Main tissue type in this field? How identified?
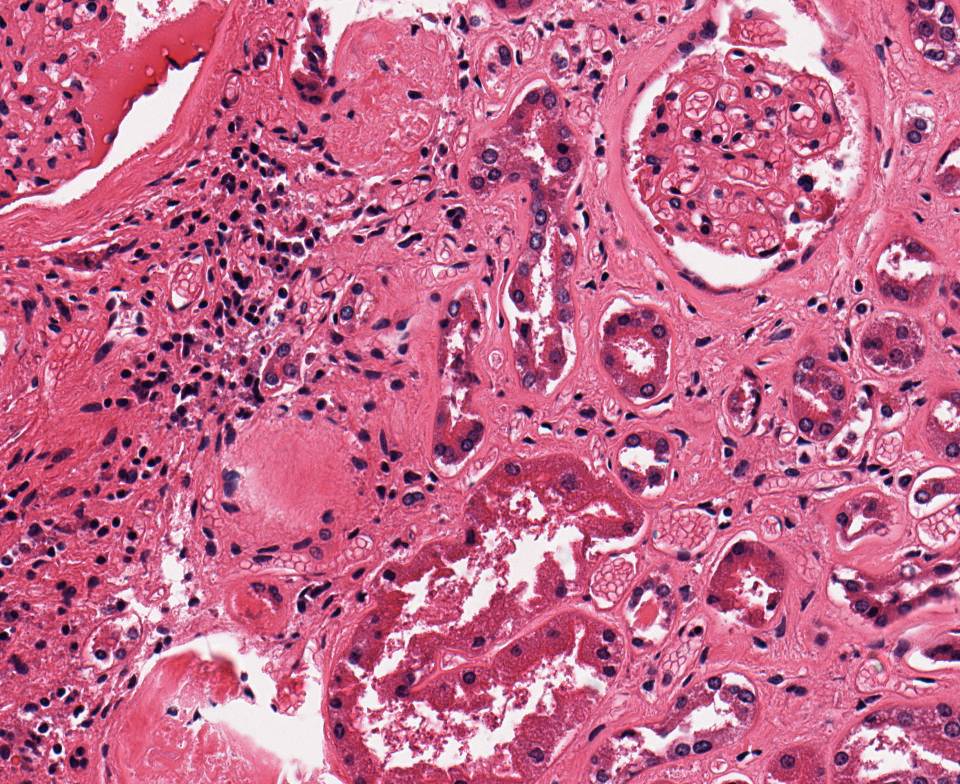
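That's cortical labyrinth of the kidney. The glomerulus at upper right settles it, parted from its capsule by a crescent of clear space along its lower edge.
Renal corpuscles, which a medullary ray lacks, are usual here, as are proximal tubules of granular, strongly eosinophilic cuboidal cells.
Many tubules in the centre and right match: cuboidal cells, granular pink cytoplasm, round nuclei. On the left and upper left, a dense infiltrate of small cells with dark round nuclei fills the interstitium. A large tubule in the lower centre holds loose pink granular debris.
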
